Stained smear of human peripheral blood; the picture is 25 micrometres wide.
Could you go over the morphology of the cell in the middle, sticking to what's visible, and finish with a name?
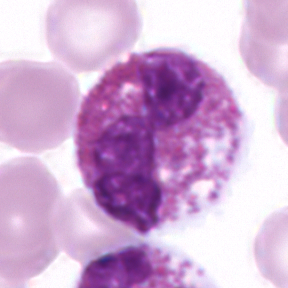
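The nucleus forms at least two separate dense dark purple lobes, at the upper middle and lower left. Many coarse reddish-pink granules fill the cytoplasm; loose granules lie just outside the cell edge at the lower right. Answer: eosinophil.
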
